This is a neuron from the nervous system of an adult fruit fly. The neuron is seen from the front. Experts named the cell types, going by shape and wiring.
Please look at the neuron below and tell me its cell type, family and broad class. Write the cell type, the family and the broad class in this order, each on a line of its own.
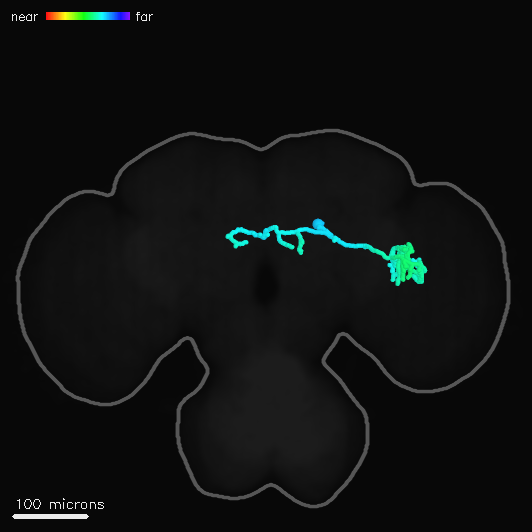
LoVP25
hemilineage PSp3
visual projection neuron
